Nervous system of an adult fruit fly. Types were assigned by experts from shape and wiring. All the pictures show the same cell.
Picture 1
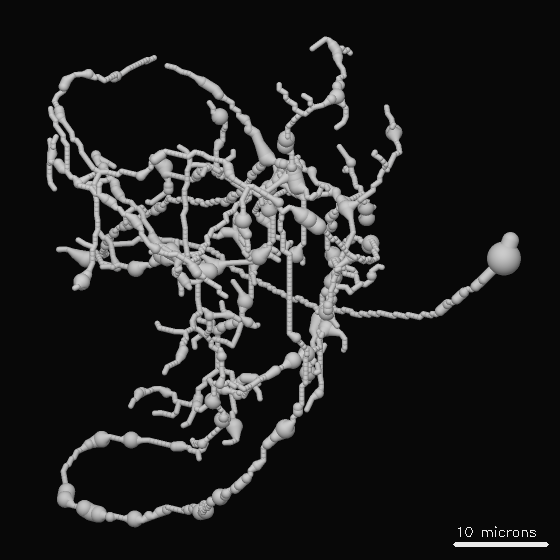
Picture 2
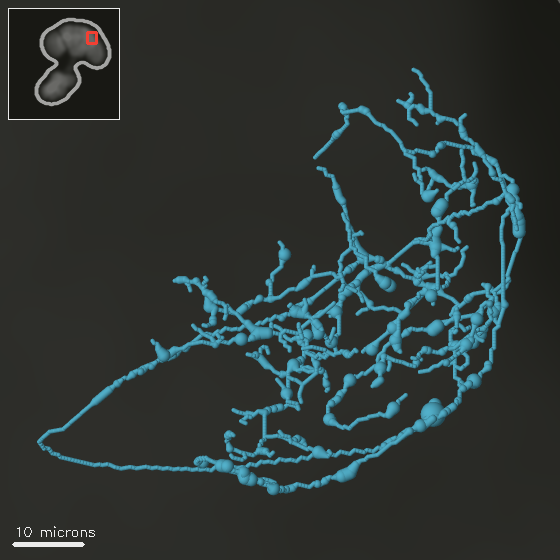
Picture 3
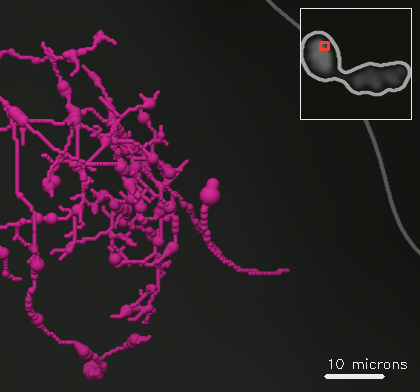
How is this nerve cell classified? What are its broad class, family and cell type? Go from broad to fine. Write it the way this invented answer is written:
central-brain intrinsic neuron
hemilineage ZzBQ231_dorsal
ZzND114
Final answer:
central-brain intrinsic neuron
hemilineage LHp1
CB1503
